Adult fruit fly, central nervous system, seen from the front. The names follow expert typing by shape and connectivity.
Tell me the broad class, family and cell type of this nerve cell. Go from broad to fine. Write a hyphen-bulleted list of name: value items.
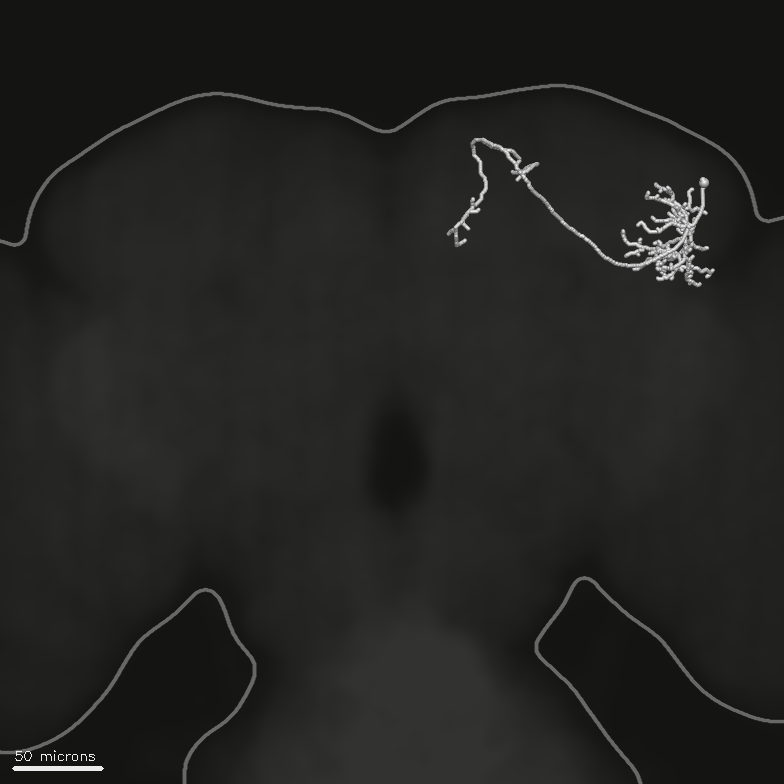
- broad class: central-brain intrinsic neuron
- family: hemilineage LHl2_dorsal
- cell type: LHAD1c2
